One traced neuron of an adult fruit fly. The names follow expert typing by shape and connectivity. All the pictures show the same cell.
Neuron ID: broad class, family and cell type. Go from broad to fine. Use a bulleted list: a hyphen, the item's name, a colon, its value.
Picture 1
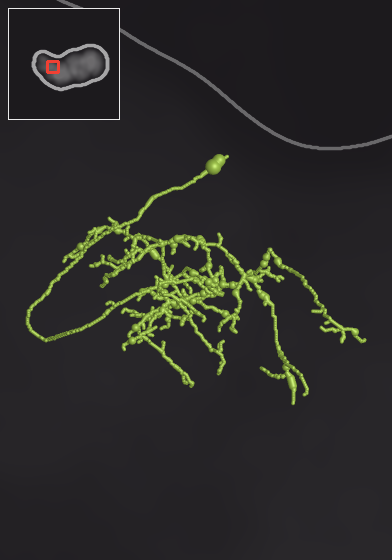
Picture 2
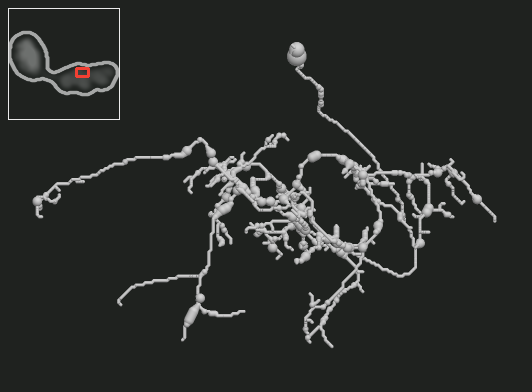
- broad class: nerve-cord intrinsic neuron
- family: hemilineage 11B
- cell type: IN11B022_c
